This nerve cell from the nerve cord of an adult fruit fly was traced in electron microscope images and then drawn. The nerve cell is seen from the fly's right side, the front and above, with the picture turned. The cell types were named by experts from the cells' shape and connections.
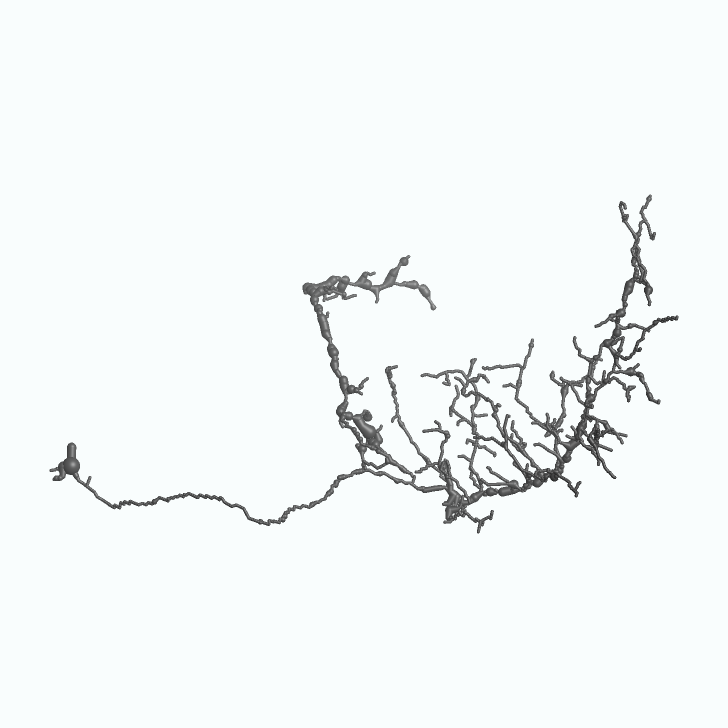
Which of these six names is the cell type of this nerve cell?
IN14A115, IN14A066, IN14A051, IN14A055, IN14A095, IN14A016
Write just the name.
IN14A051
